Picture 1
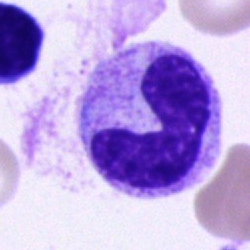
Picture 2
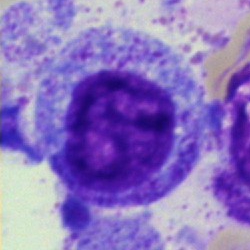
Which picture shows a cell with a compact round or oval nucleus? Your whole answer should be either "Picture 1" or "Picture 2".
Picture 2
